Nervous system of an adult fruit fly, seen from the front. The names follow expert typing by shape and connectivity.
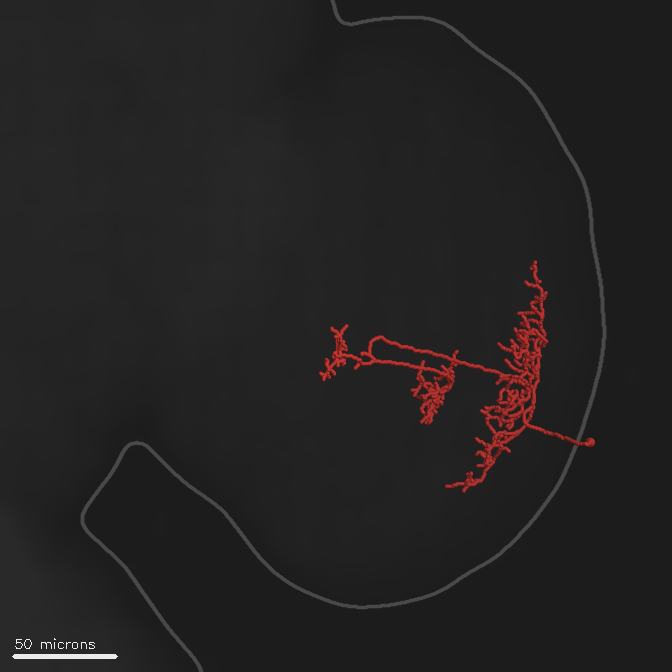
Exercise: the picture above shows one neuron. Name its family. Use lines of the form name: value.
family: TmY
